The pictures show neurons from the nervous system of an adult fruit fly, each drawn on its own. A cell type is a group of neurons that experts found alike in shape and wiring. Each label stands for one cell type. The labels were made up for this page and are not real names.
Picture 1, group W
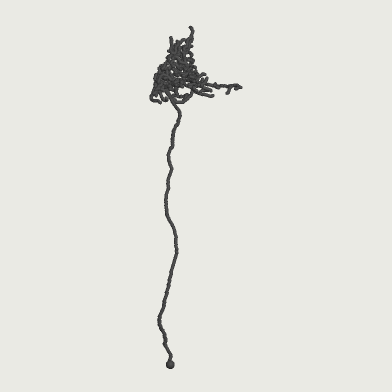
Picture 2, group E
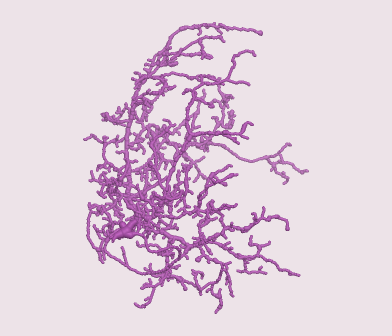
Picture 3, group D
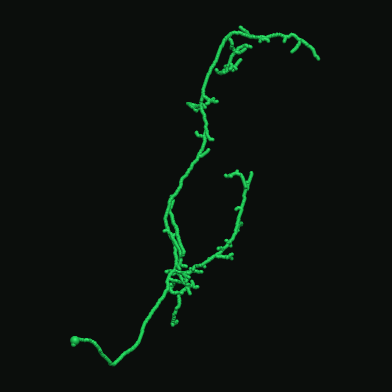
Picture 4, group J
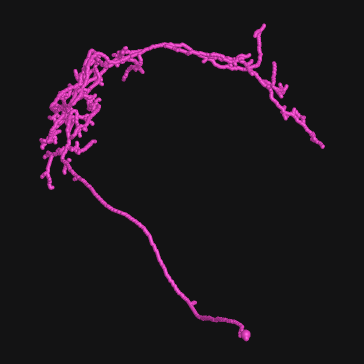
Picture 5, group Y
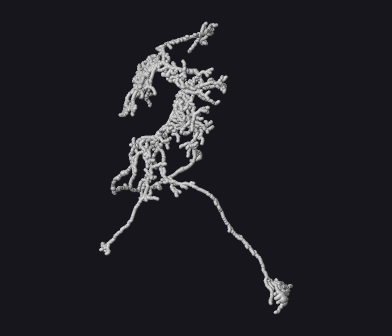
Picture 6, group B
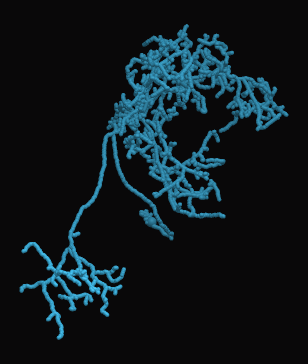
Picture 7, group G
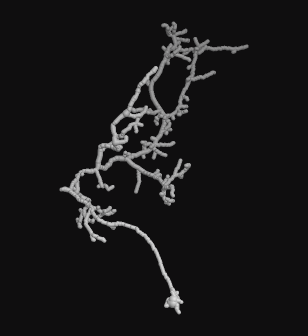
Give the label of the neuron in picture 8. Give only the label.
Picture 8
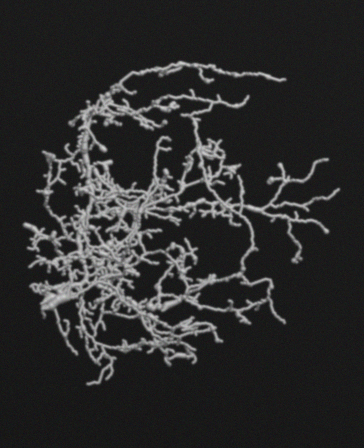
group E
